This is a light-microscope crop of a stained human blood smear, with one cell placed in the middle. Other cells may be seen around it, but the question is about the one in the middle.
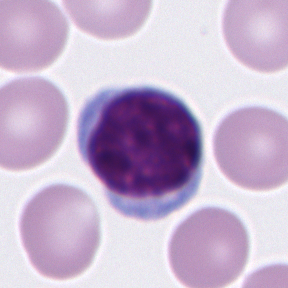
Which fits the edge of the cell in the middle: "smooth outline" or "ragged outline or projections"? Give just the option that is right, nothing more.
Smooth outline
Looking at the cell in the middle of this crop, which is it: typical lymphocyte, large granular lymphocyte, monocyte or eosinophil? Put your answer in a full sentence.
Seen at the centre of the crop is a typical lymphocyte.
